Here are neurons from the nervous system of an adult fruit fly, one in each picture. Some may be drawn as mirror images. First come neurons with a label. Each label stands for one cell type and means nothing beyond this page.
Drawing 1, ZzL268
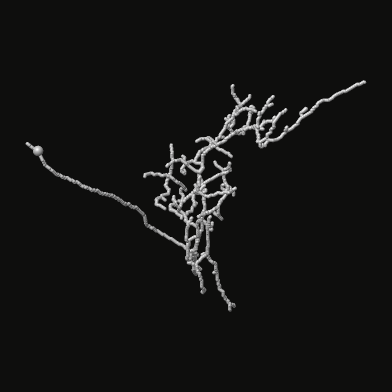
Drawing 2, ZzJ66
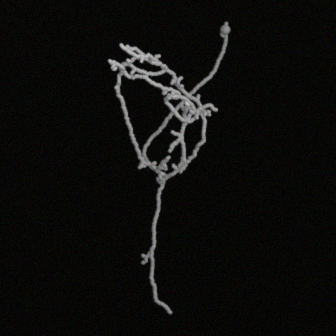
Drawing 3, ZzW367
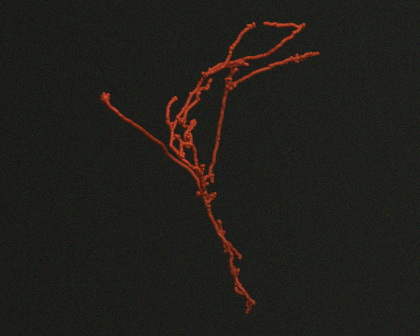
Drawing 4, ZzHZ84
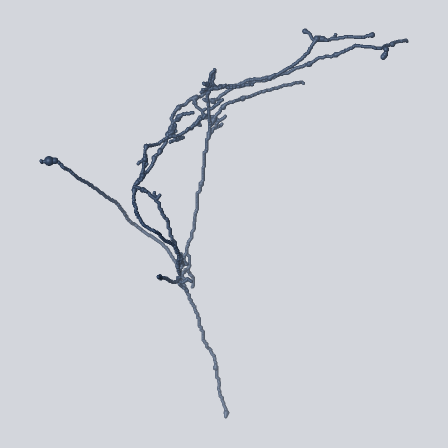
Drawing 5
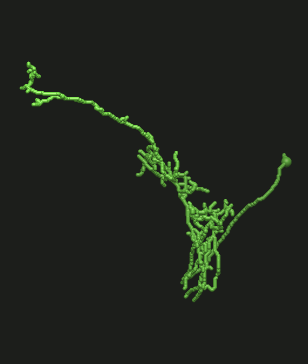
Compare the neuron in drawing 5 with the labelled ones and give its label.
ZzL268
